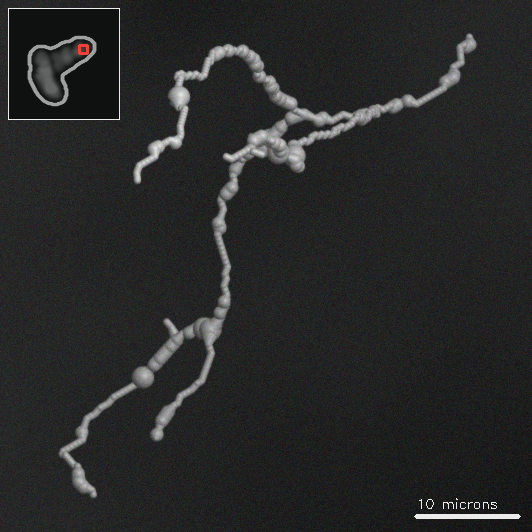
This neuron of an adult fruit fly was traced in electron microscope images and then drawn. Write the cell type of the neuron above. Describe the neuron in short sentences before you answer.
No cell body is drawn. From top to bottom in the picture it spans about 45 microns. It has a dozen or fewer branch ends. Its broad class is sensory neuron entering the nerve cord. Its cell type is SNta45.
